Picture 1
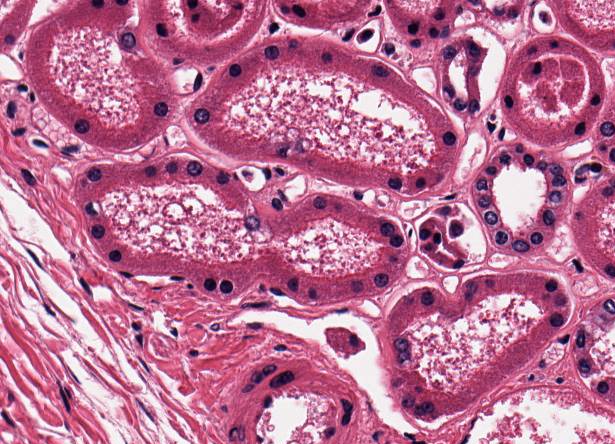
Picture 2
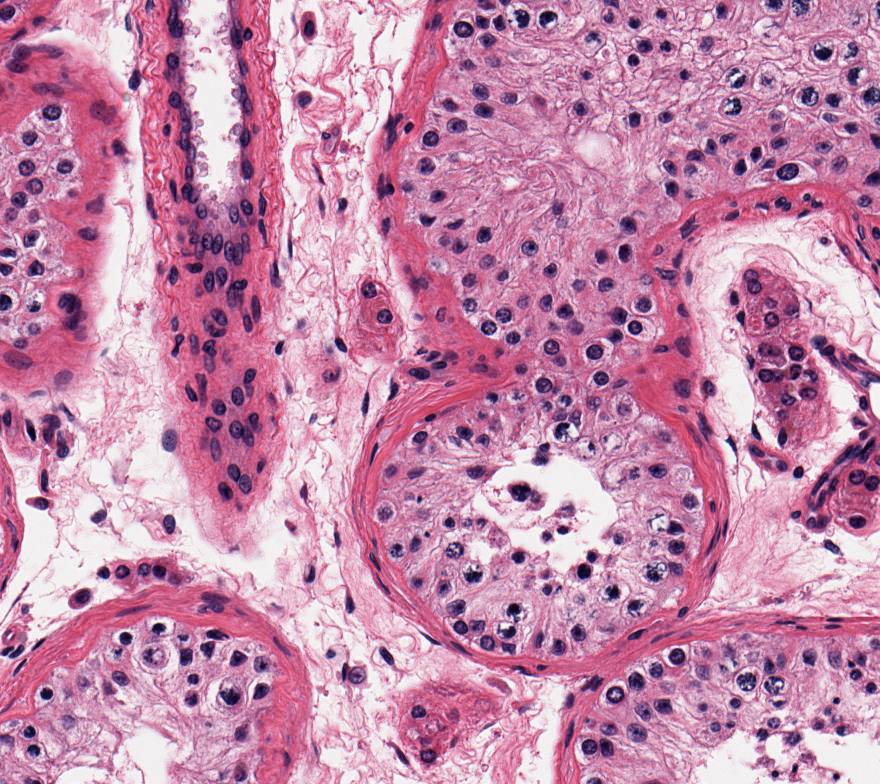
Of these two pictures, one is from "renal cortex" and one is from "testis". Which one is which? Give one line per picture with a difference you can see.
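Picture 1: renal cortex. The large tubules are lined by a single layer of cells with deeply eosinophilic cytoplasm.
Picture 2: testis. The tubules are lined by a stratified epithelium several cells deep.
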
